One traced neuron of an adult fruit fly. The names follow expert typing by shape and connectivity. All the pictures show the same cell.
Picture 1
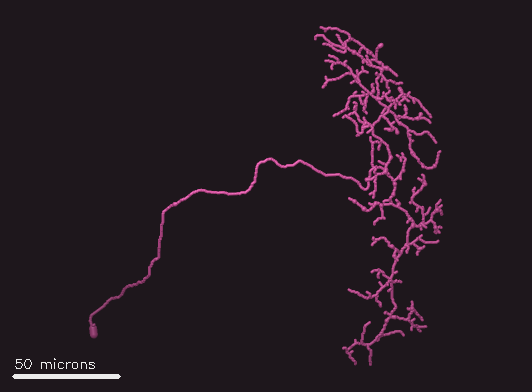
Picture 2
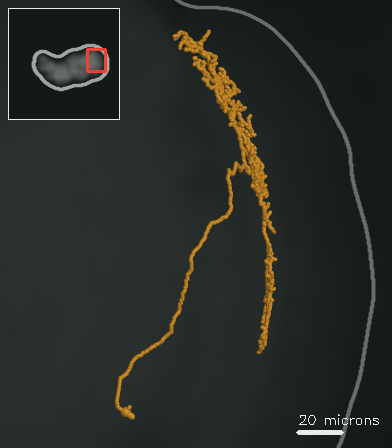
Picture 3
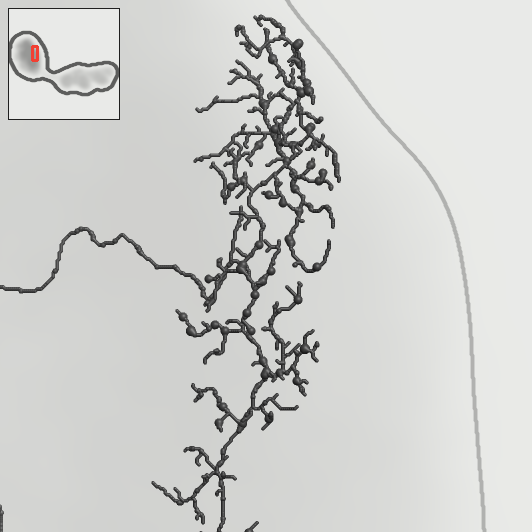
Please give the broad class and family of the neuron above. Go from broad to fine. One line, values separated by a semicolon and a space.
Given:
optic-lobe intrinsic neuron; Cm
